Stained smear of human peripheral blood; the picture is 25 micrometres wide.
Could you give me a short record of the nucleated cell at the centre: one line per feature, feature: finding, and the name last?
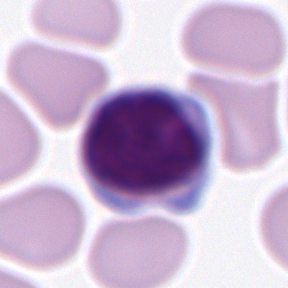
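Nucleus: round, unlobed, about 10 by 9 micrometres
Nuclear extent: occupies almost the entire cell
Chromatin: dense, dark purple
Cytoplasm: narrow rim, mainly along the lower edge
Identification: typical lymphocyte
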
